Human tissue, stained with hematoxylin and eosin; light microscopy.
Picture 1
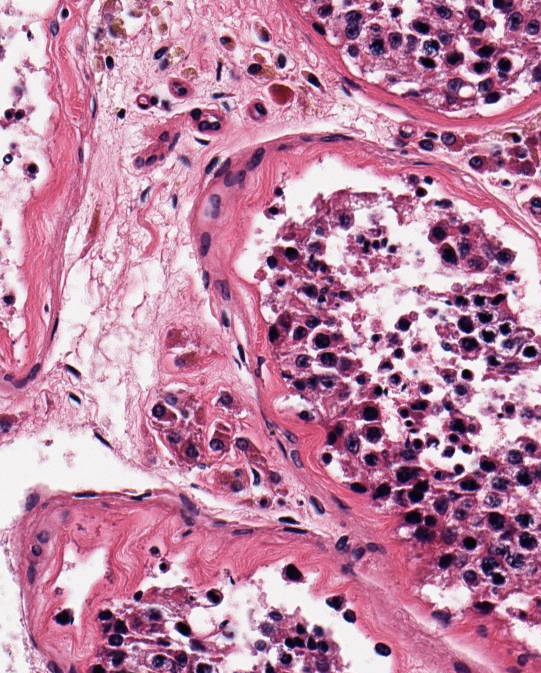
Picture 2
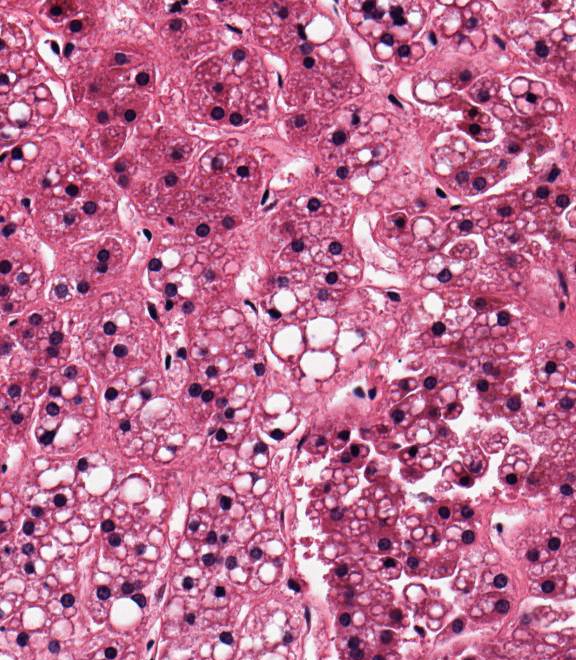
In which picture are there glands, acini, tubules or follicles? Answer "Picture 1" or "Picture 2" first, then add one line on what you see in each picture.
Picture 1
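In picture 1: The field is mostly taken up by rounded tubular units cut across, with the largest one at the right centre.
In picture 2: No gland lumens are formed by the cells anywhere in the field.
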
